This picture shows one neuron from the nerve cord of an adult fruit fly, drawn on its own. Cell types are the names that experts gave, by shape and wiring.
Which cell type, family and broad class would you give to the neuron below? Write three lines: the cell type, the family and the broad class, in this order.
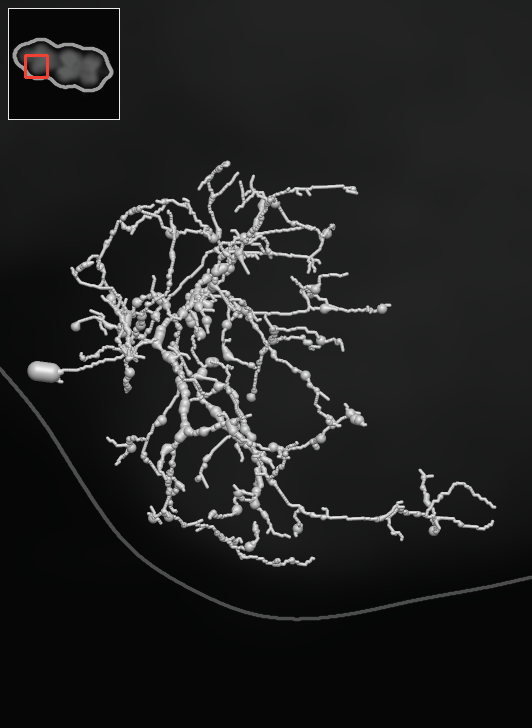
IN03A068
hemilineage 03A
nerve-cord intrinsic neuron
